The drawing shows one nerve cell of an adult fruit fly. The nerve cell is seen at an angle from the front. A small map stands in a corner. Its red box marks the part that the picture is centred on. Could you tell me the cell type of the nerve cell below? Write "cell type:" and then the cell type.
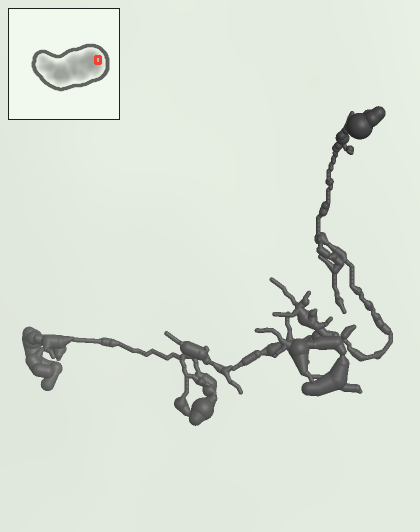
cell type: Mi1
